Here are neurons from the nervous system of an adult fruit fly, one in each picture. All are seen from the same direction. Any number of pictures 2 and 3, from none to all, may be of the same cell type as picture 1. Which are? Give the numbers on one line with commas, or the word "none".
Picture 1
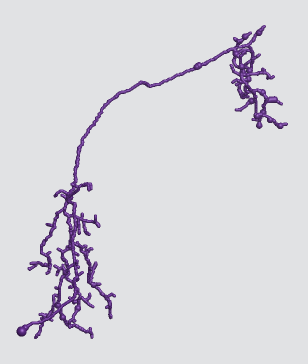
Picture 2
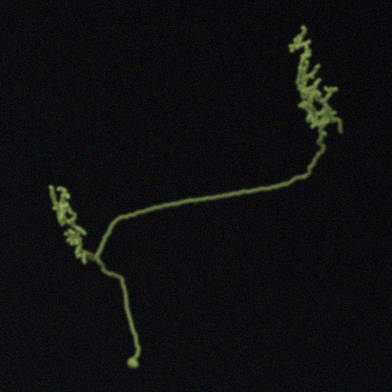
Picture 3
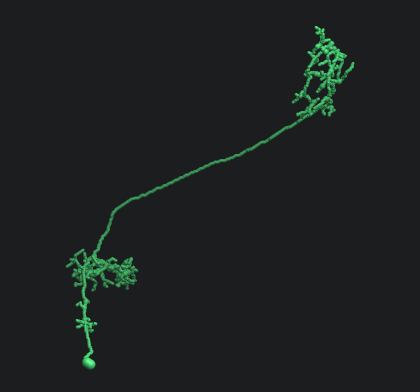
none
